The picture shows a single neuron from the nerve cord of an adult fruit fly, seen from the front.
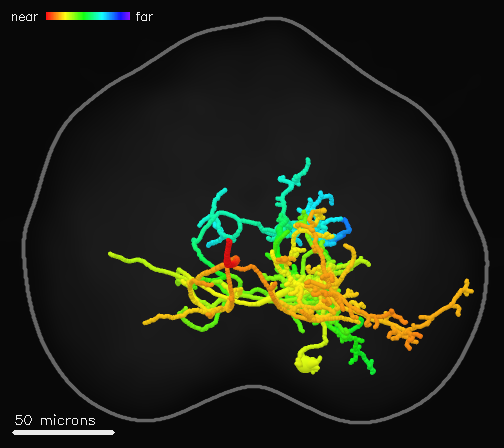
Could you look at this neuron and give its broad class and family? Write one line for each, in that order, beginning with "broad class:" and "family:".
broad class: ascending neuron
family: hemilineage 12B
